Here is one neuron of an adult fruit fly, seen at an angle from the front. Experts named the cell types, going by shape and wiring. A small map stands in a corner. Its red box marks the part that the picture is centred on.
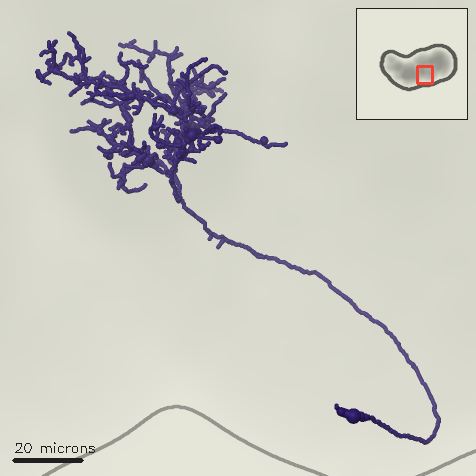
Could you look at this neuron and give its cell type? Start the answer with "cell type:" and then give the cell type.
cell type: WED201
